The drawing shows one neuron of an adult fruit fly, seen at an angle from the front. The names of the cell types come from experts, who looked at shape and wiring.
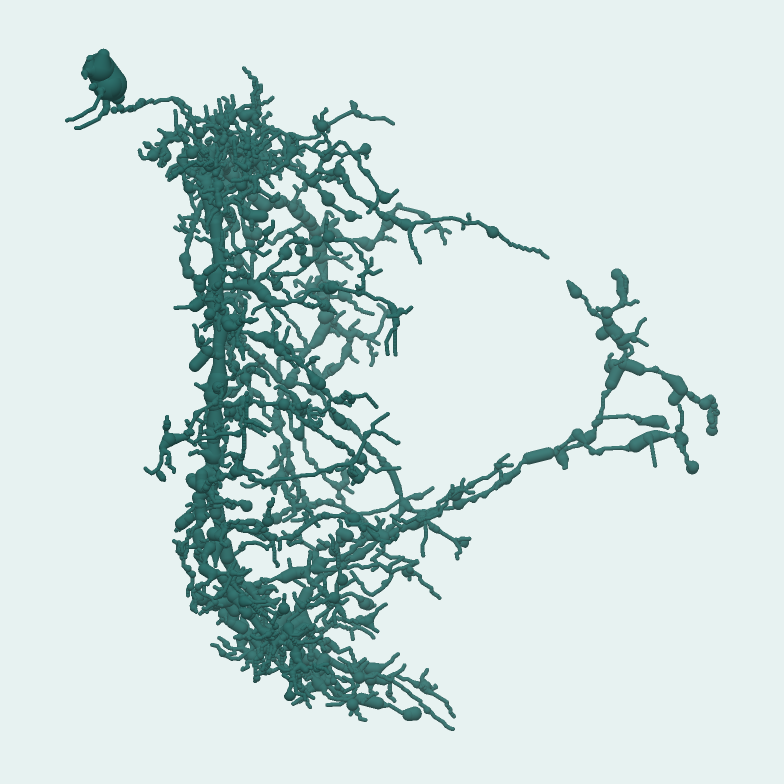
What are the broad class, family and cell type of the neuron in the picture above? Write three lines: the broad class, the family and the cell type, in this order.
nerve-cord intrinsic neuron
hemilineage 17A
IN17A025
